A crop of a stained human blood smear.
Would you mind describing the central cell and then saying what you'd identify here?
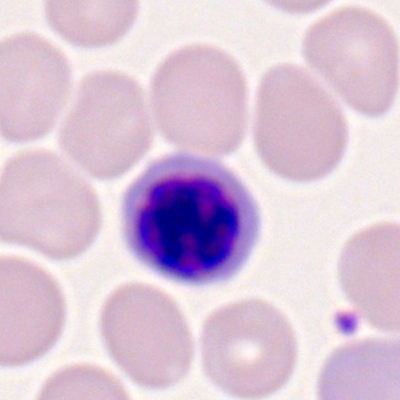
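A smooth, round outline bounds this cell, and its surface carries no projections or hair-like extensions. Within, the chromatin forms coarse, dense clumps of dark purple. No vacuoles are present in the cytoplasm. The cell is an erythroblast.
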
